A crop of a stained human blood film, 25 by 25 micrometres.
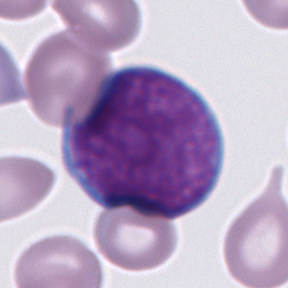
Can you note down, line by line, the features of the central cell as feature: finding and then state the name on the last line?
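Cytoplasm: just a thin rim, mostly along the left and lower edges
Nuclear shape: round, and no lobes
Granules: none distinct in the cytoplasm
Vacuoles: none visible in the cell
Verdict: myeloblast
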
